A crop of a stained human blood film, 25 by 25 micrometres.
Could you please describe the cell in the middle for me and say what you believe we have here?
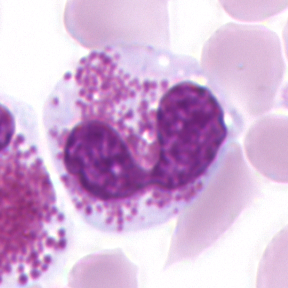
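The nucleus has two lobes side by side, left and right, with dark purple, coarsely clumped chromatin. Granules do not cover the nucleus, so its outline is clearly visible. The cytoplasm between the granules is very pale, nearly colourless. This is an eosinophil.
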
